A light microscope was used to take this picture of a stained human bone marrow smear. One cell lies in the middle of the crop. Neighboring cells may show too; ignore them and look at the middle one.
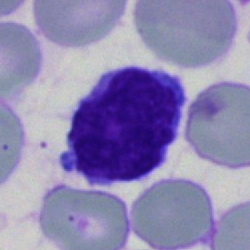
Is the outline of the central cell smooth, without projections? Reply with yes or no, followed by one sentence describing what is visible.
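No. The cell outline is roughly oval with a bumpy, uneven edge.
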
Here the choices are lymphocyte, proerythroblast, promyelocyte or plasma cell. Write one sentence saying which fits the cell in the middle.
The crop's centre is taken up by a lymphocyte.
